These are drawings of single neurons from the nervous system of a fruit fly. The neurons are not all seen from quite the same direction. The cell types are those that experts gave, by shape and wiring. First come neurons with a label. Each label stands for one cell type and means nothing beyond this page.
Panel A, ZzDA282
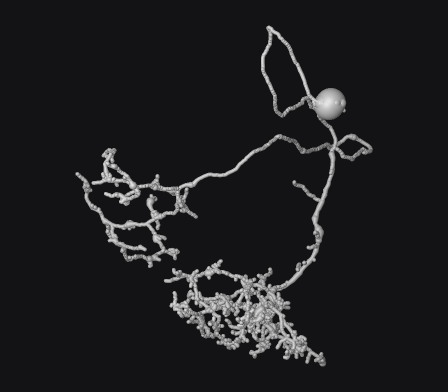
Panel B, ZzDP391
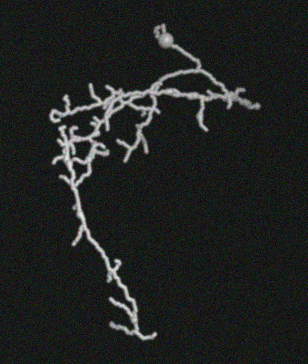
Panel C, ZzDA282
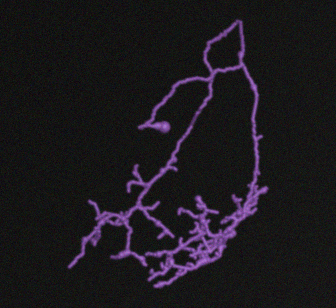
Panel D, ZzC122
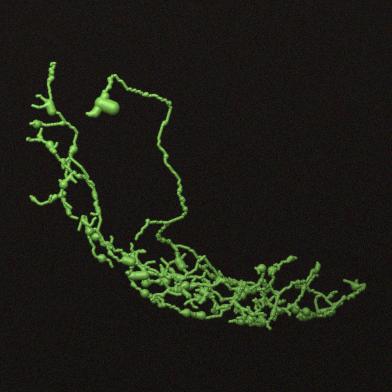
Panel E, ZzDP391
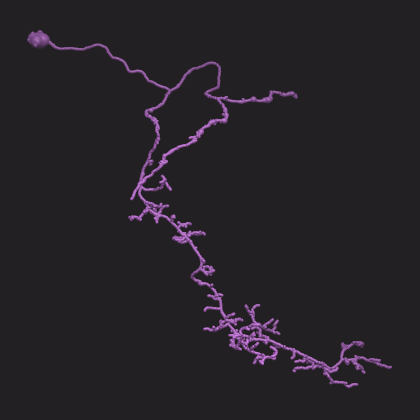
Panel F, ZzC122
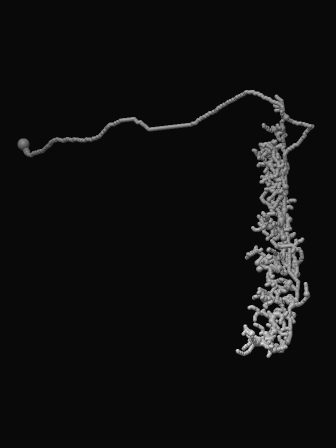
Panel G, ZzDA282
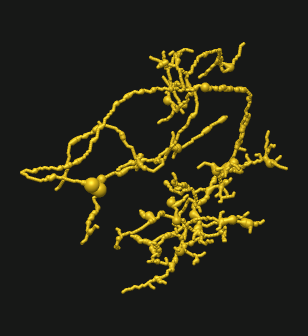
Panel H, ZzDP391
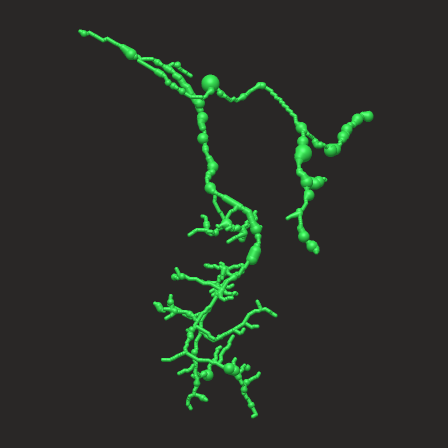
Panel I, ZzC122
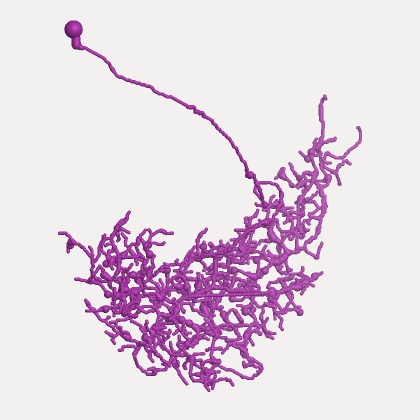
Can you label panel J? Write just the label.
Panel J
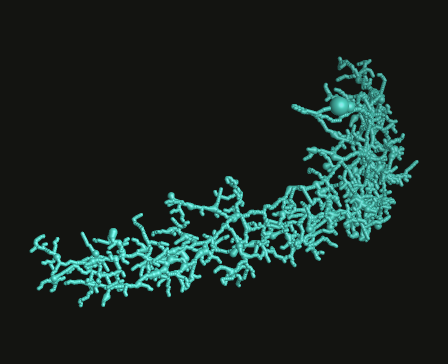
ZzC122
